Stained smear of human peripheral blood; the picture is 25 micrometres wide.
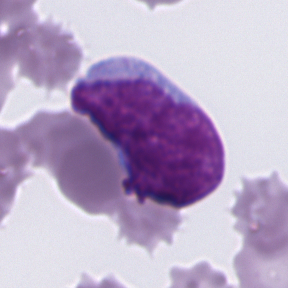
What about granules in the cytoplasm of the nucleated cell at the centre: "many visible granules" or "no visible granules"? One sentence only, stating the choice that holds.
Visible granules are absent from the cytoplasm of the cell.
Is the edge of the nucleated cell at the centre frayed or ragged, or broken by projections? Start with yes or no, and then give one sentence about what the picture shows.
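Yes. The lower left margin of the cell bears small knobby projections.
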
